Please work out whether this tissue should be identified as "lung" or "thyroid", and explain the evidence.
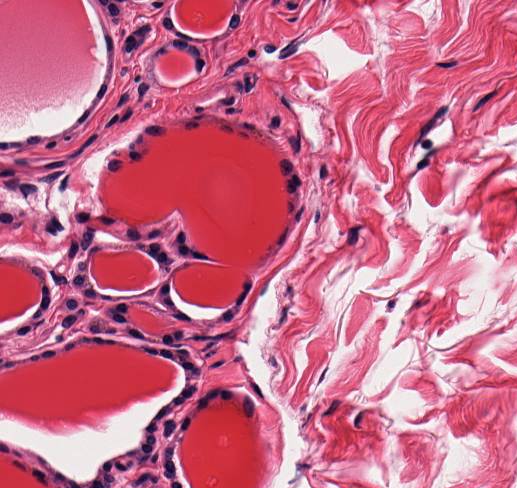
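This is thyroid, not lung. The deciding item is the lumen contents: the follicle lumens are filled with homogeneous, deeply eosinophilic material.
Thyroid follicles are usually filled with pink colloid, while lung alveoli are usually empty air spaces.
As for the lining, each follicle has a single layer of flattened to low cuboidal epithelial cells, whose nuclei are small, dark-staining and round to oval, with scant cytoplasm. Finally, neighbouring follicles are separated only by thin strands of cellular connective tissue.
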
